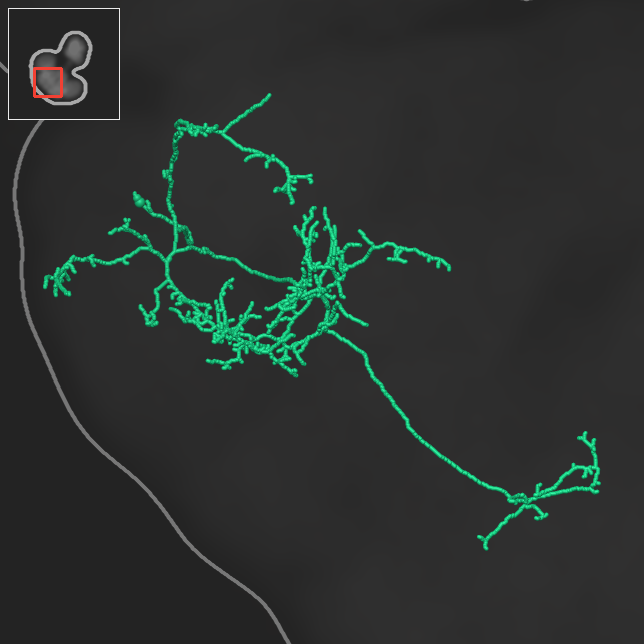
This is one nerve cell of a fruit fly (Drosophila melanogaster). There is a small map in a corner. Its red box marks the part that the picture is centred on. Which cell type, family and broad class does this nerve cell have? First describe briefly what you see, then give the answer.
Dozens of branch ends can be seen. As drawn here it is about as wide as it is tall. It is of cell type CL074. Its family is hemilineage SLPa&l1_anterior. Its broad class is central-brain intrinsic neuron.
